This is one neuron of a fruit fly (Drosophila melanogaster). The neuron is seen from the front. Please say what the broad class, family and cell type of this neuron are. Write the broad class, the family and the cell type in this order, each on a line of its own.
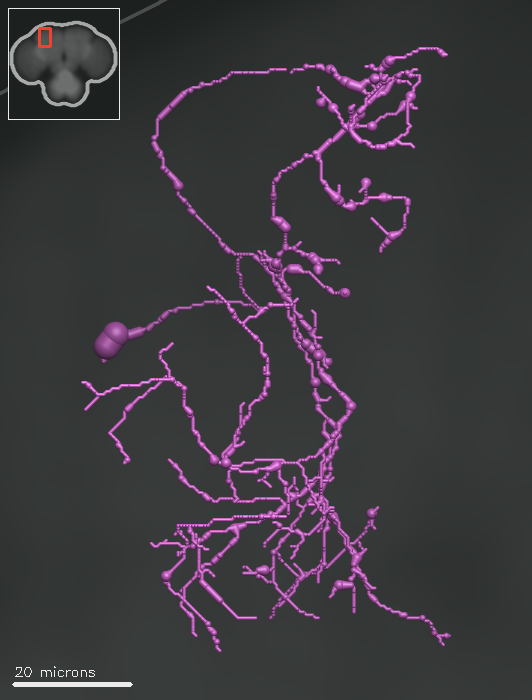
central-brain intrinsic neuron
hemilineage LHp2
SLP275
